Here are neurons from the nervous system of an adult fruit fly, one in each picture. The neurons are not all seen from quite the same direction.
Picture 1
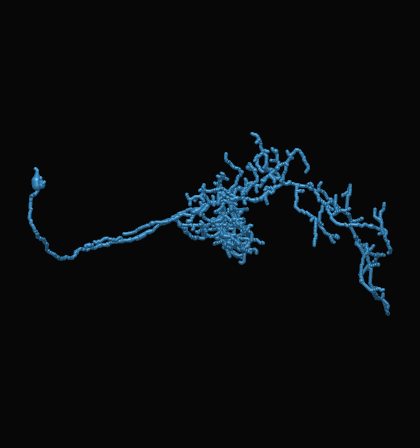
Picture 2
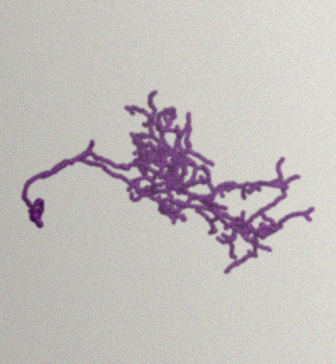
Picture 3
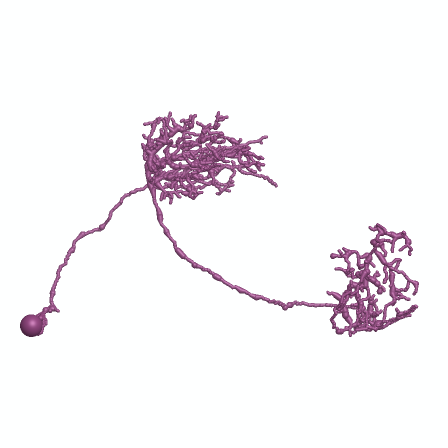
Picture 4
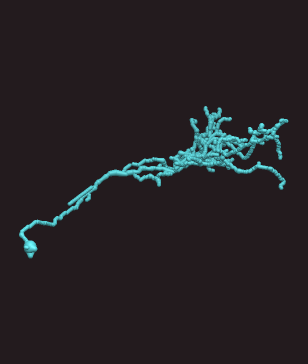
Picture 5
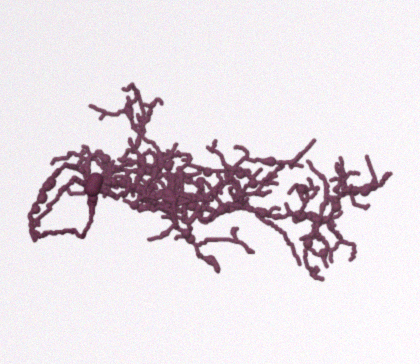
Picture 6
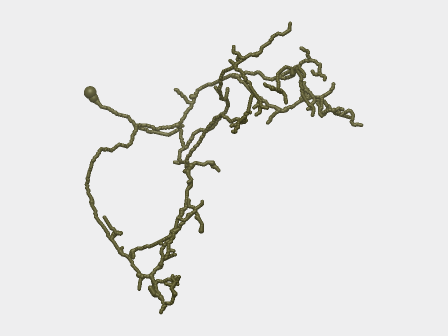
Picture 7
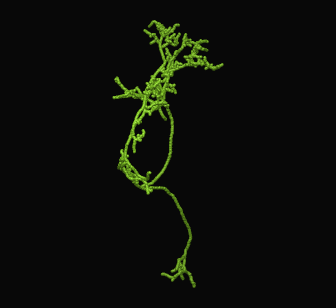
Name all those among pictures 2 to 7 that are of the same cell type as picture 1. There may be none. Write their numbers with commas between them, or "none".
2, 4, 5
